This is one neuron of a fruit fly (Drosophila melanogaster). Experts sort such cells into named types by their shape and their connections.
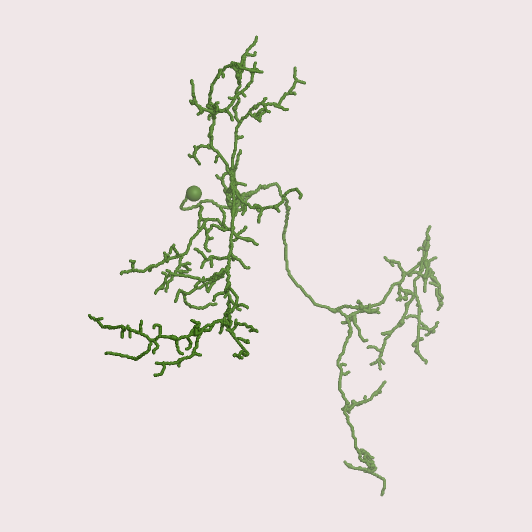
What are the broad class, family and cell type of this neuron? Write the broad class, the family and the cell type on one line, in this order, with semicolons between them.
central-brain intrinsic neuron; hemilineage DM1_dorsal; CB4073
